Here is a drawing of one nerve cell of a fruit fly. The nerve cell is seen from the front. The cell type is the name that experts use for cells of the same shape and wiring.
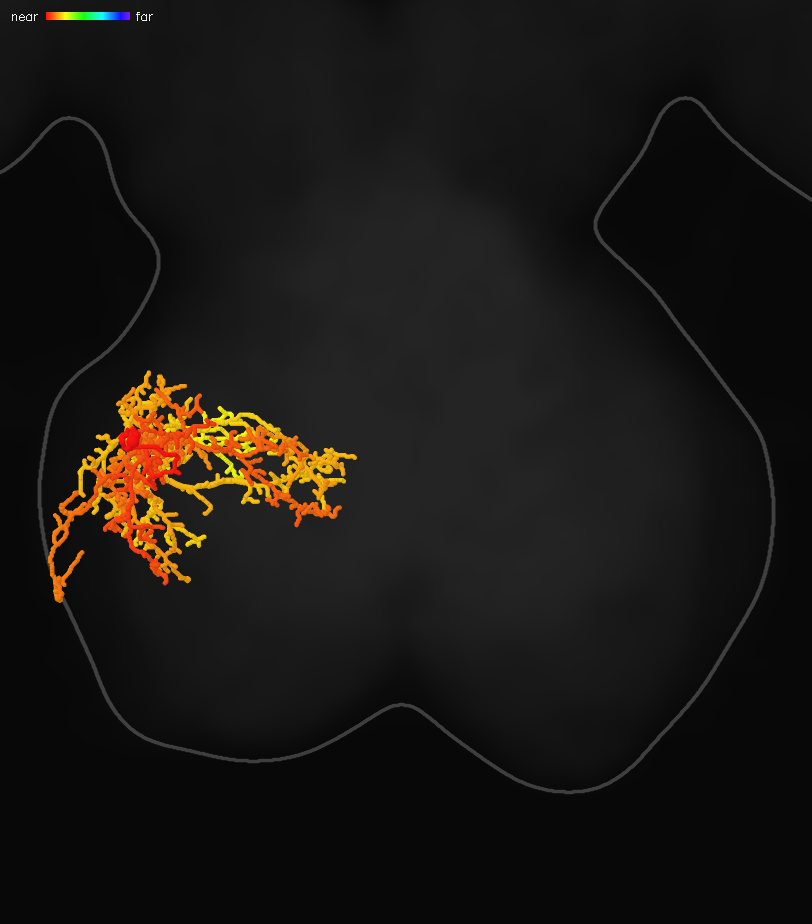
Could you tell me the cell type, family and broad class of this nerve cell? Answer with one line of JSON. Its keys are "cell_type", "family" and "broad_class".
{"cell_type": "IN17A061", "family": "hemilineage 17A", "broad_class": "nerve-cord intrinsic neuron"}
